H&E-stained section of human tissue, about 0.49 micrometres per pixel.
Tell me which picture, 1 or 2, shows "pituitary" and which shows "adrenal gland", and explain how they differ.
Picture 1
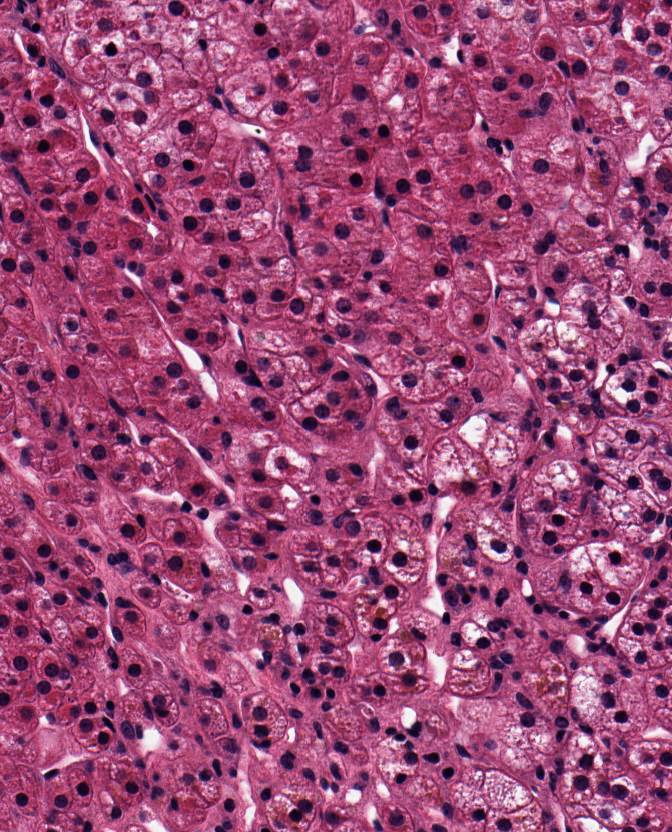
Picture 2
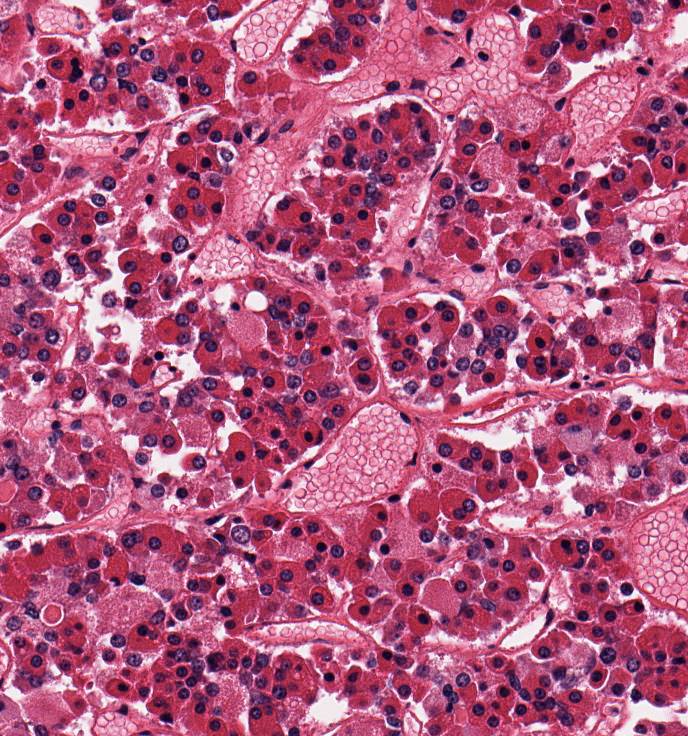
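The adrenal gland is in picture 1 and the pituitary in picture 2. Adrenal gland cells form cords between narrow slit-like spaces running obliquely from upper left to lower right; these are thin-walled channels lined by flattened, dark, elongated nuclei. Cells with pale, foamy, finely vacuolated cytoplasm are most numerous in the right half, while on the left most cells have dense, evenly pink cytoplasm with few vacuoles. The pituitary shows rounded nests and short cords separated by thin pink septa across the whole field. Cells with abundant deep red, strongly eosinophilic cytoplasm mingle in the same nests with cells that are paler pink-grey or faintly purple. Its nuclei are small, round and fairly uniform, usually one per cell.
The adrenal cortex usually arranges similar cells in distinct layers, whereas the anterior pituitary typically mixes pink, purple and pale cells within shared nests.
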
